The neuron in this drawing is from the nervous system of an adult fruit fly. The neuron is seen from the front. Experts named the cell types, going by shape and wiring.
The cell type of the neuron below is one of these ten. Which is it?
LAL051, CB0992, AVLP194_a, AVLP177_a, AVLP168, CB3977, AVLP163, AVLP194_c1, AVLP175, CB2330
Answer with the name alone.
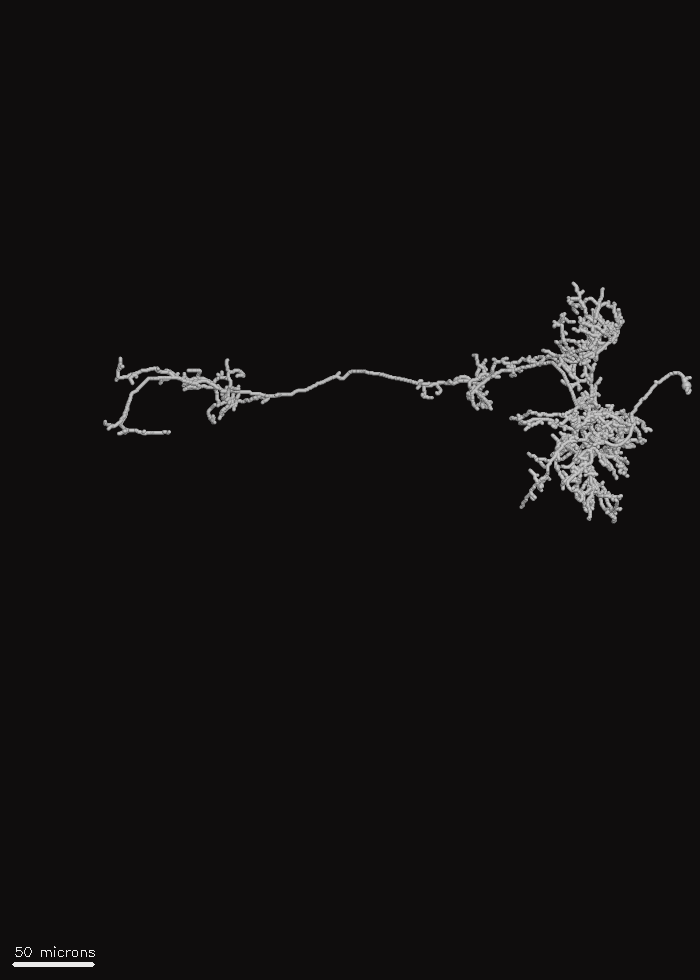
CB0992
